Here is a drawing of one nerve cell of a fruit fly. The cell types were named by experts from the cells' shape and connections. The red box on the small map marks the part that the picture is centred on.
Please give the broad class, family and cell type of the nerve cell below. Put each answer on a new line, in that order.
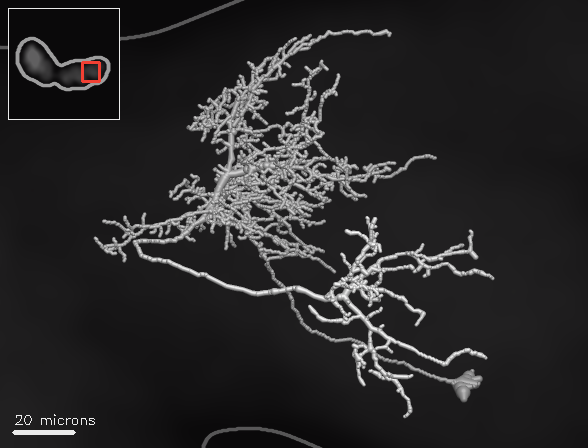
nerve-cord intrinsic neuron
hemilineage 07B
LBL40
